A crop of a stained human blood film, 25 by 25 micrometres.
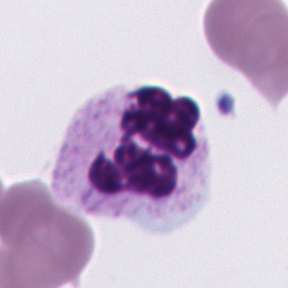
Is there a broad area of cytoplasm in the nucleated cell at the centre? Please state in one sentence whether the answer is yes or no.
Yes, the cytoplasm forms a broad area around its nucleus.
